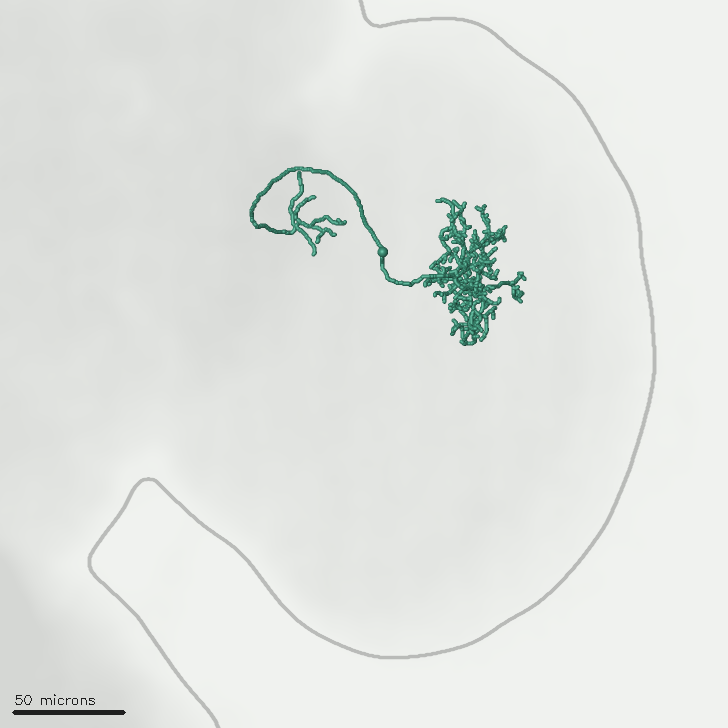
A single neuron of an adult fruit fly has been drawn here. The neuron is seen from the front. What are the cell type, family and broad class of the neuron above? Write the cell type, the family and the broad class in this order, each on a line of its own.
MeLo2
MeLo
optic-lobe intrinsic neuron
